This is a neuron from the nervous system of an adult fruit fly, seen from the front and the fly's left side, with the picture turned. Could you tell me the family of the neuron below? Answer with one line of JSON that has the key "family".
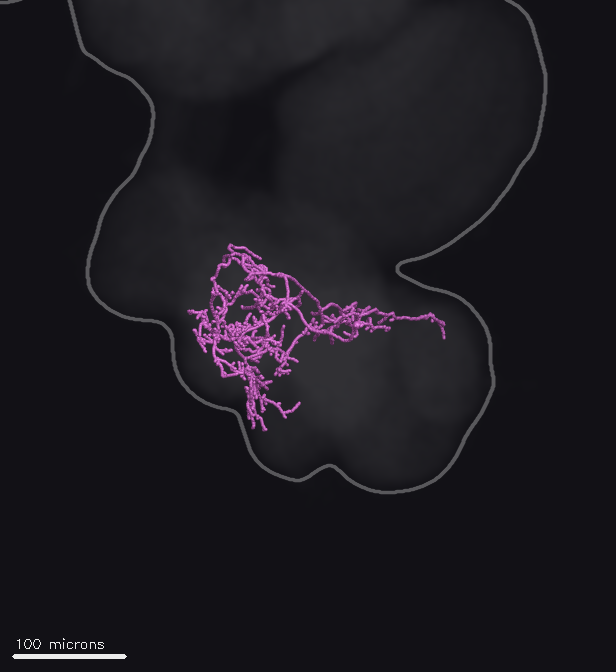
{"family": "hemilineage 18B"}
